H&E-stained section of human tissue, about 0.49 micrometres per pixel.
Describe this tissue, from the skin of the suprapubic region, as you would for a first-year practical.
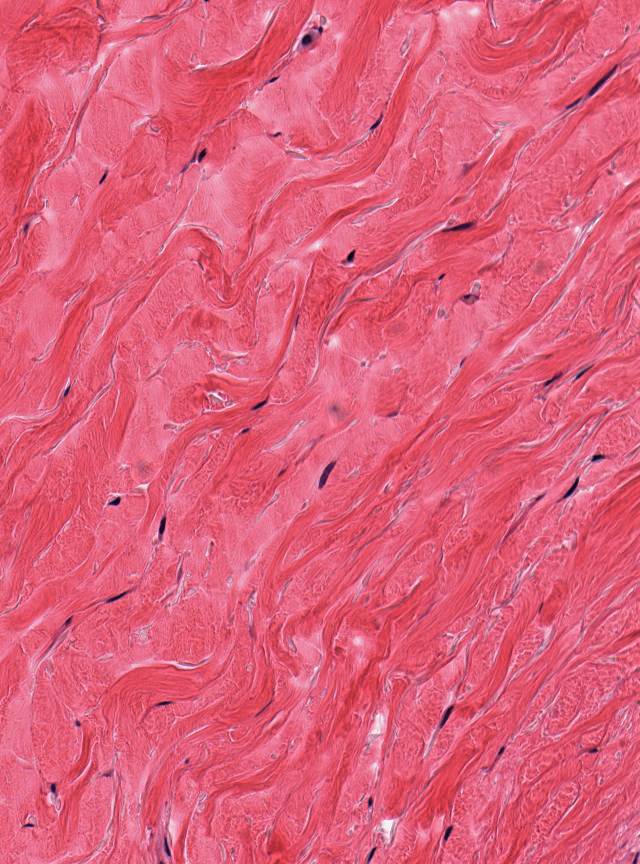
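You'll notice densely packed, deeply eosinophilic collagen bundles filling the whole field, following a wavy course rather than a straight one. Between the bundles the nuclei are sparse and evenly scattered, and they're small, dark and elongated, like those of fibroblasts.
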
